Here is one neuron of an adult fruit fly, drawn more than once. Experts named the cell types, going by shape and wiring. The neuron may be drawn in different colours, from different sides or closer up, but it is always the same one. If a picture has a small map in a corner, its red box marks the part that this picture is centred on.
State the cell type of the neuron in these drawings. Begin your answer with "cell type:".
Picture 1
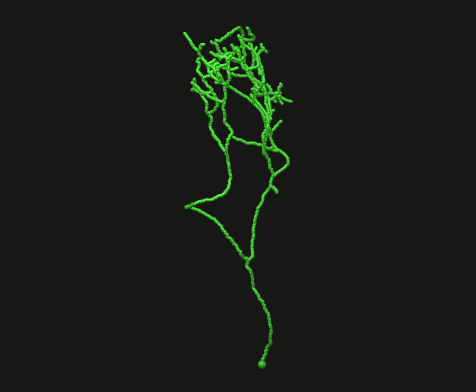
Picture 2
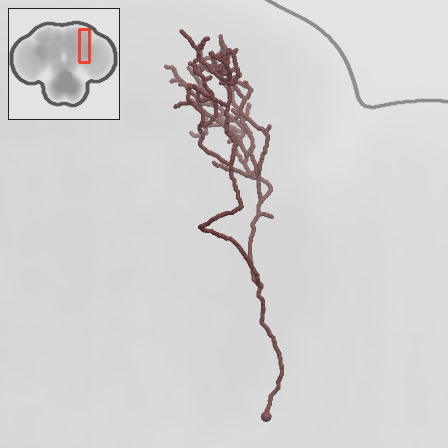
cell type: LHAV1f1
